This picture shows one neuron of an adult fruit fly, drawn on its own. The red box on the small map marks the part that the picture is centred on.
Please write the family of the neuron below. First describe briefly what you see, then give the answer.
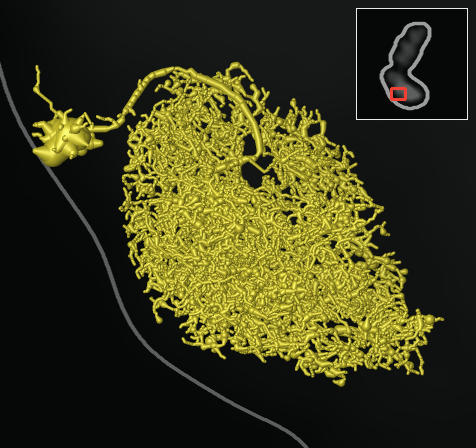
The picture shows more than a hundred branch ends. As drawn here it is wider than it is tall. This is a central-brain intrinsic neuron. The family is hemilineage ALv2.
